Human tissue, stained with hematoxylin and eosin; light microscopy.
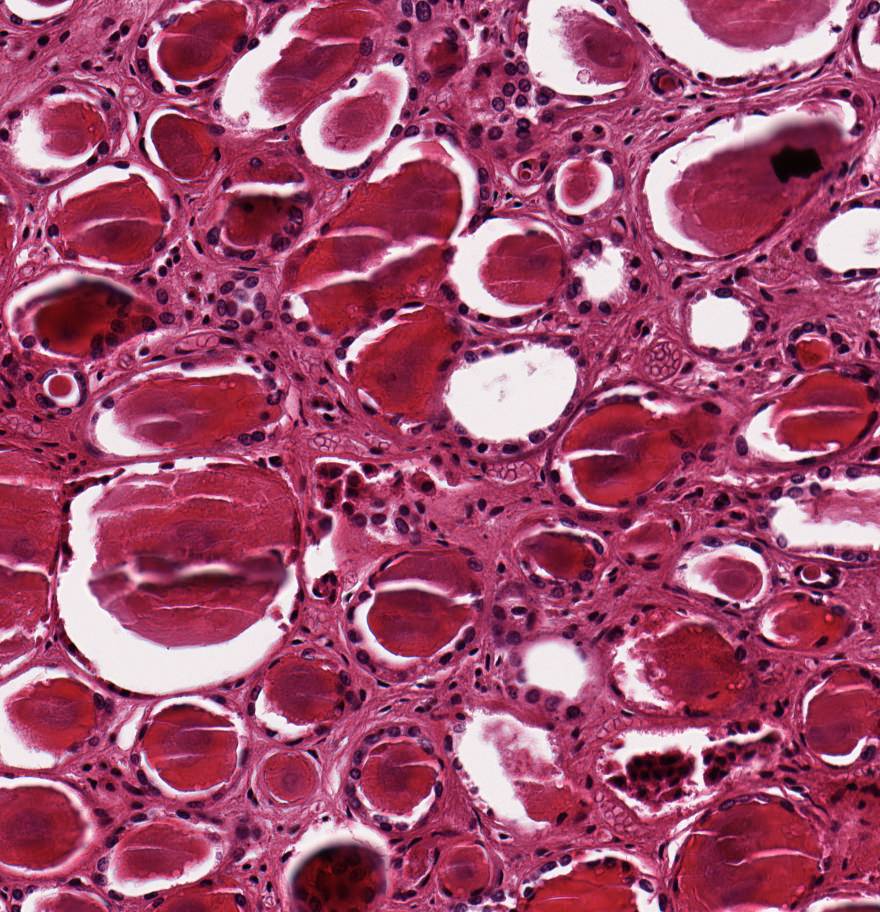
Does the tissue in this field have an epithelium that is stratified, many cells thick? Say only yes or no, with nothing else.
No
